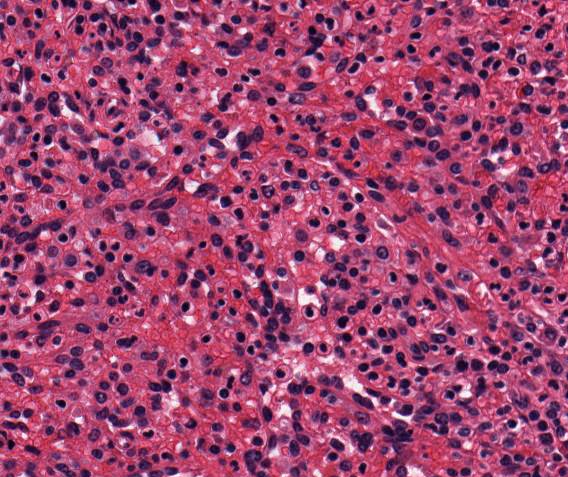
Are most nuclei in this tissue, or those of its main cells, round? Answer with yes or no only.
Yes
